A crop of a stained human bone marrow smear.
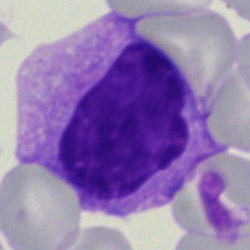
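Monocyte, the central cell in a stained human bone marrow smear. Its cytoplasm is abundant and pale lilac-violet, forming its widest band to the left of the nucleus, with a fine speckled texture rather than large distinct granules. Red cells touch its edge at several points around the outline.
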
